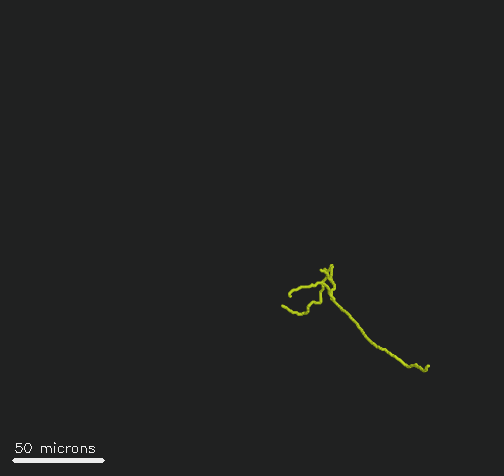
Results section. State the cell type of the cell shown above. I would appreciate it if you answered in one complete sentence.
The type of this neuron is the cell type SNpp18.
